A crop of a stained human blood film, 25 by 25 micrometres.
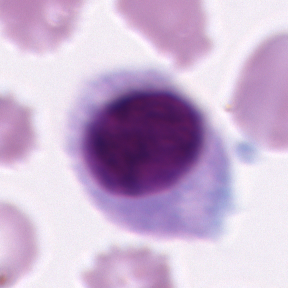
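Hairy cell, the central cell of a stained peripheral blood smear. Outline: irregular rather than smoothly round. Nucleus: round to oval, with no indentation and no lobes. Cytoplasm: widest below and to the right of the nucleus, without distinct visible granules.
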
